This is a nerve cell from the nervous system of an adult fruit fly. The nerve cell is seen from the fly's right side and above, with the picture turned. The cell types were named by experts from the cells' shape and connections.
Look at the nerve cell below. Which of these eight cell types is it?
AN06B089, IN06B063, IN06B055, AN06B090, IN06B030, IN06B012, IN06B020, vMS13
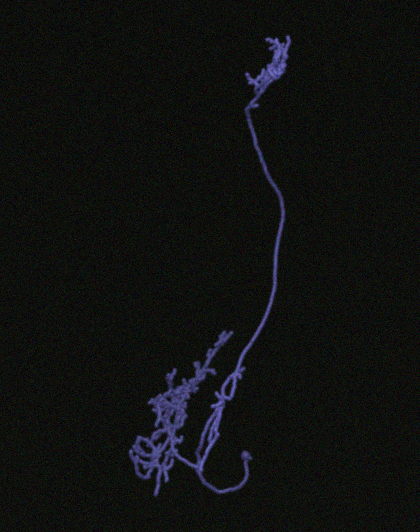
AN06B090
